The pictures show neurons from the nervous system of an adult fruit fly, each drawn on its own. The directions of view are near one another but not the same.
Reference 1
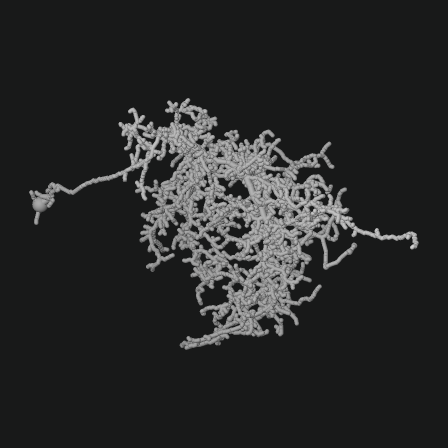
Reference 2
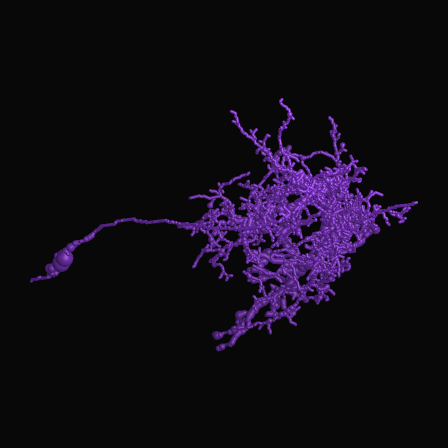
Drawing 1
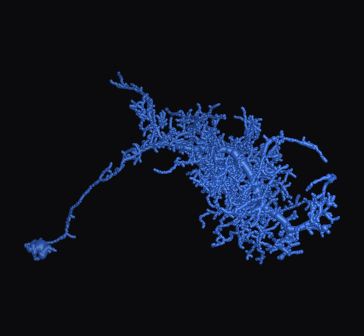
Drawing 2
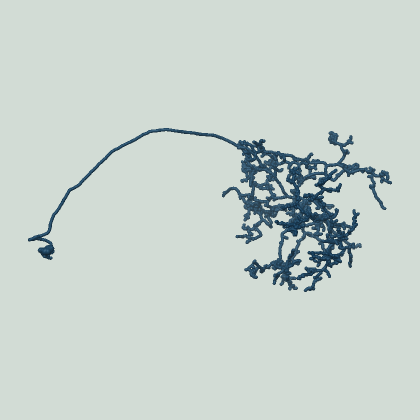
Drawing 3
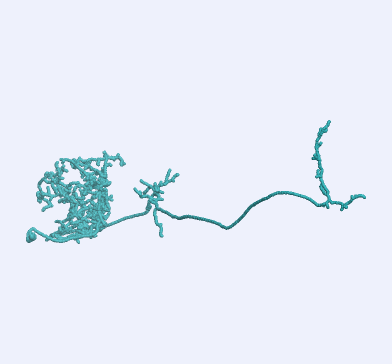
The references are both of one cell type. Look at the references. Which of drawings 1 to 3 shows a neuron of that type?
1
